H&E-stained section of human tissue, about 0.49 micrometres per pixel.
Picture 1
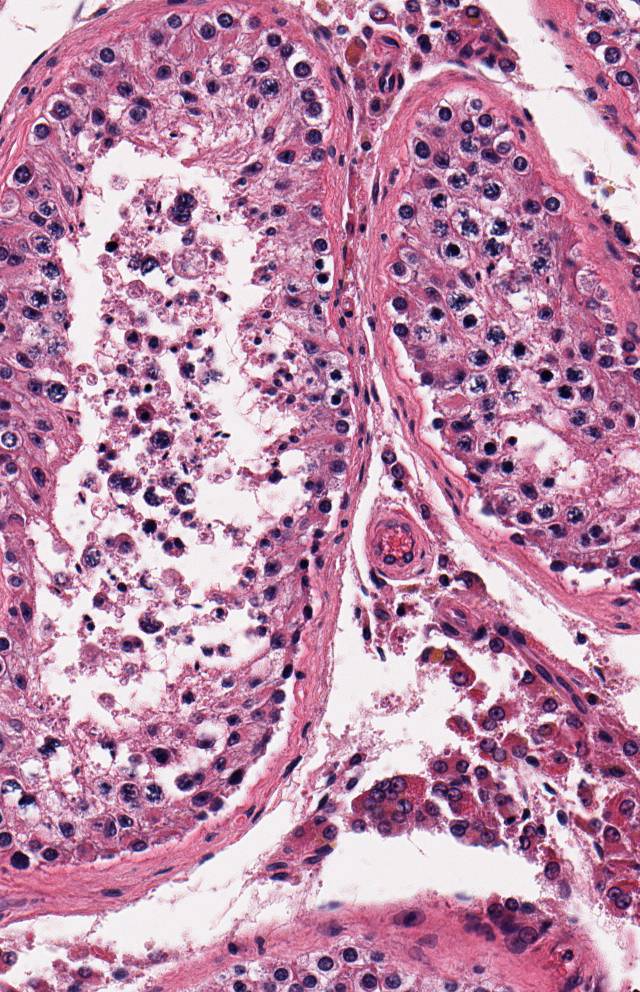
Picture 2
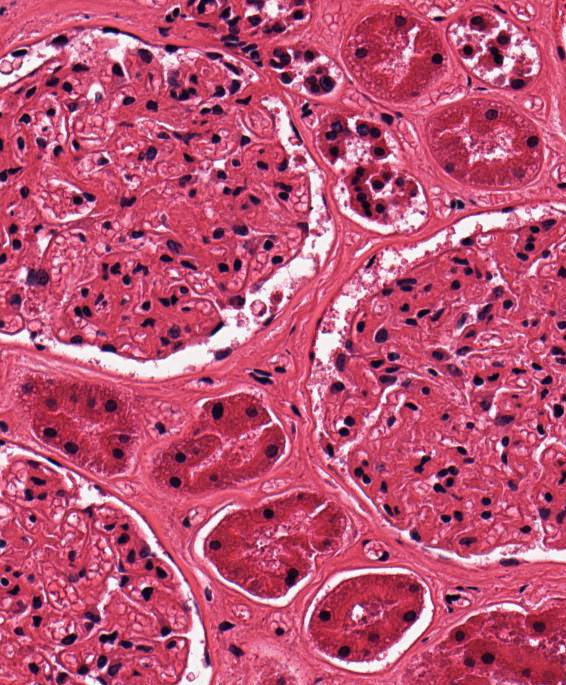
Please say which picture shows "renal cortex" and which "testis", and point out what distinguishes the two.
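Testis is picture 1; renal cortex is picture 2. Point one, layout: picture 1 has two large rounded tubules, at the left and upper right, while picture 2 has three large rounded units with small round tubules between them. Point two, lining: the upper right tubule in picture 1 has many layers of rounded cells, many with large round nuclei of coarse, clumped chromatin, whereas the small tubules in picture 2 are lined by cells with abundant deeply eosinophilic granular cytoplasm and round dark nuclei toward the tubule's outer edge.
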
